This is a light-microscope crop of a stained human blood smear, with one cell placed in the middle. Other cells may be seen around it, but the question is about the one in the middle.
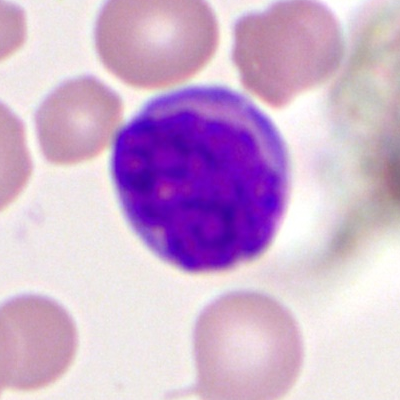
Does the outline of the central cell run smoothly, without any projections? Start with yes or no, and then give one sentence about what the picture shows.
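Yes. The cell has a round, smooth outline.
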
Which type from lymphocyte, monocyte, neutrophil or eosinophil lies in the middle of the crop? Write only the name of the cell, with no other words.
lymphocyte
